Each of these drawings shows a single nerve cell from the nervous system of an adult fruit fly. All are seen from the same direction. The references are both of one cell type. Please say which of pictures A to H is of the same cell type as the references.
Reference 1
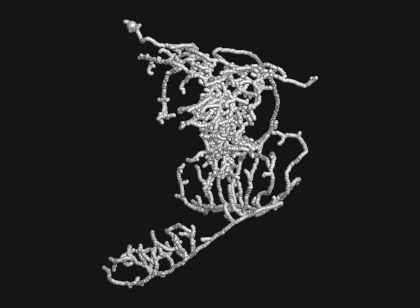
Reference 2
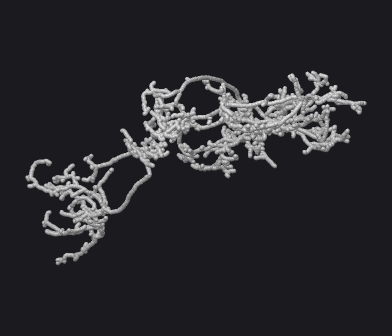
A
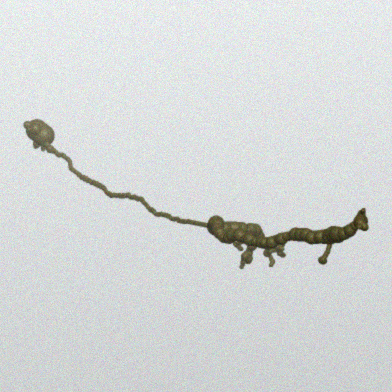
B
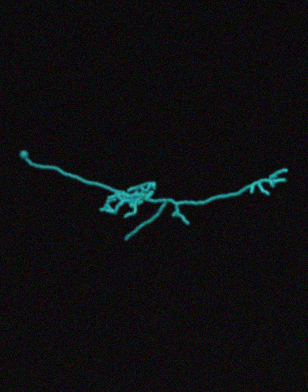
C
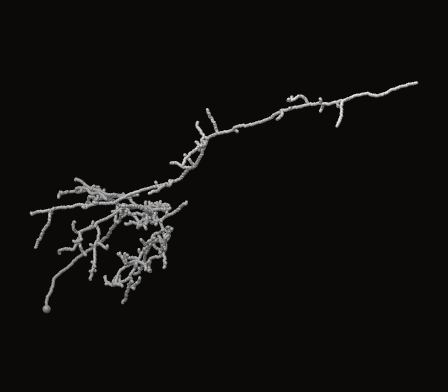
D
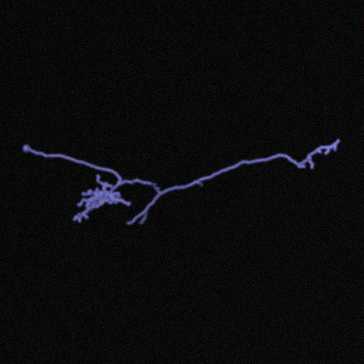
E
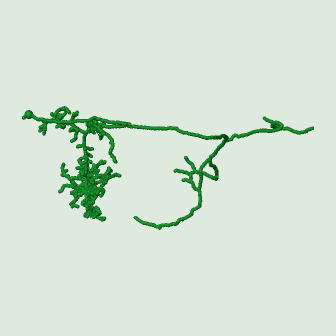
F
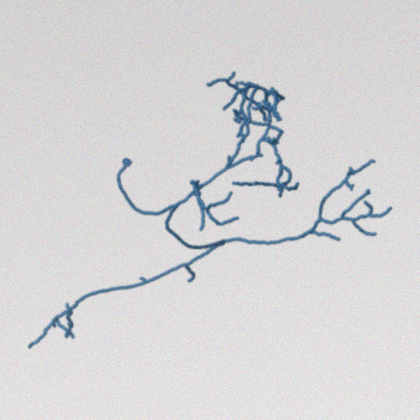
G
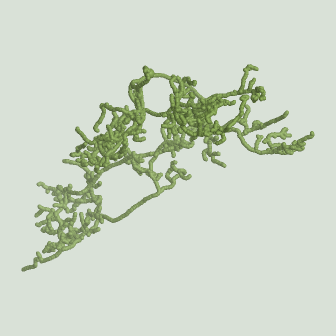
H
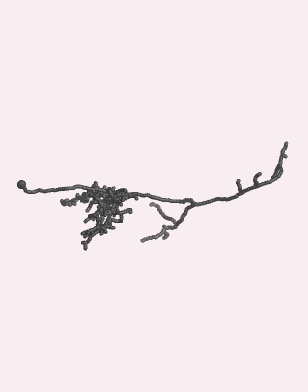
Picture G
